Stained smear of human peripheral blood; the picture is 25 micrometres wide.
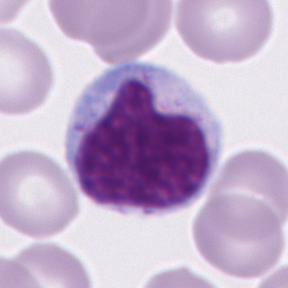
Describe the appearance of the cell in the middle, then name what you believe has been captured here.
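The nucleus of this roughly round, smooth-outlined cell shows no visible nucleoli. Its cytoplasm is pale greyish-blue, with fine pinkish-purple granules scattered throughout. It is a large granular lymphocyte.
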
